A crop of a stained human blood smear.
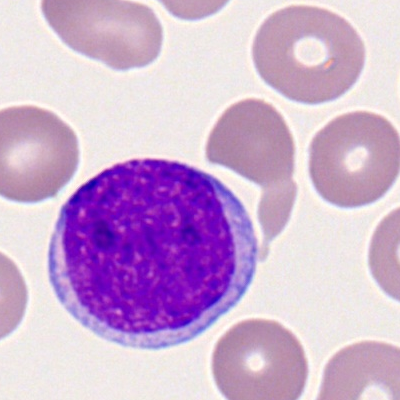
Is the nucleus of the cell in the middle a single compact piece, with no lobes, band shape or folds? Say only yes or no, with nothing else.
Yes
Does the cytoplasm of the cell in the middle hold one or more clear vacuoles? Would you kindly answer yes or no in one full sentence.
No, the cytoplasm of the cell is free of vacuoles.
